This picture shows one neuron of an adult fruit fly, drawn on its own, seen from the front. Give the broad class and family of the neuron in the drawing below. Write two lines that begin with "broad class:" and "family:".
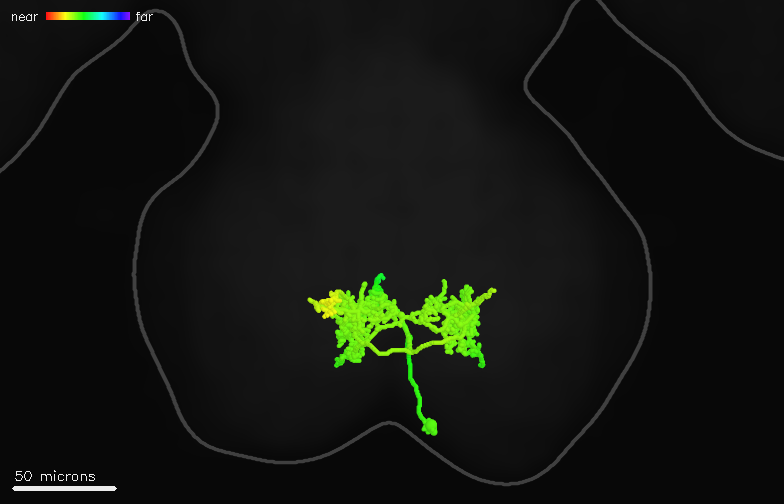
broad class: nerve-cord intrinsic neuron
family: hemilineage 00A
